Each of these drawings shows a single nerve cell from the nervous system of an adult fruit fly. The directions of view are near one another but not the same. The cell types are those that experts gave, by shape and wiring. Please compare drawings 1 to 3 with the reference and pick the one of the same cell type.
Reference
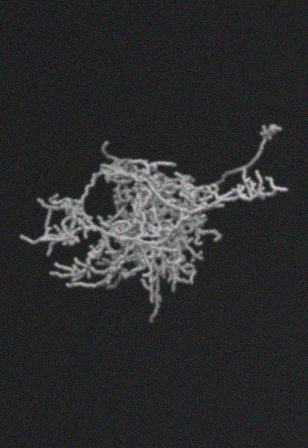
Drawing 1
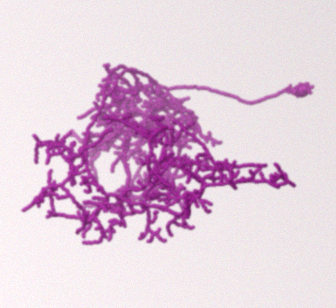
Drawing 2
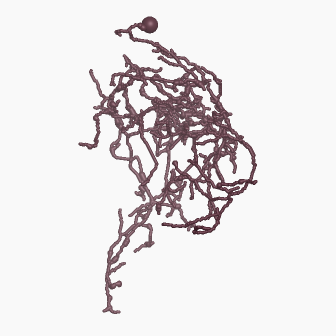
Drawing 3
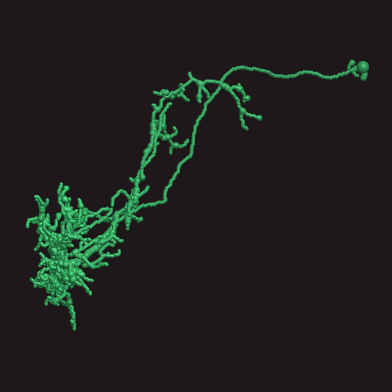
Drawing 1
